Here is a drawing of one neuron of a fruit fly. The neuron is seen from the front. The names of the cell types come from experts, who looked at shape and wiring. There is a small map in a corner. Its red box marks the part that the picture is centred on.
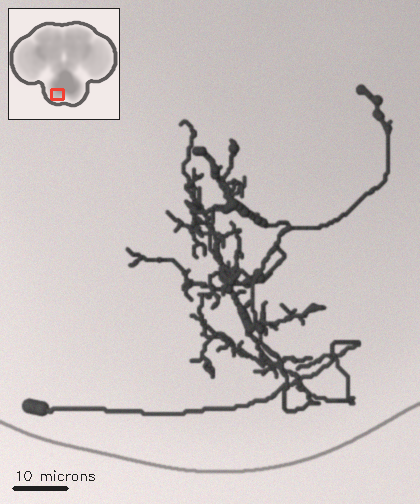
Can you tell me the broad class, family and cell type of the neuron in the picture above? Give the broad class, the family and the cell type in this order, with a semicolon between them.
nerve-cord intrinsic neuron; hemilineage 01B; IN01B067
